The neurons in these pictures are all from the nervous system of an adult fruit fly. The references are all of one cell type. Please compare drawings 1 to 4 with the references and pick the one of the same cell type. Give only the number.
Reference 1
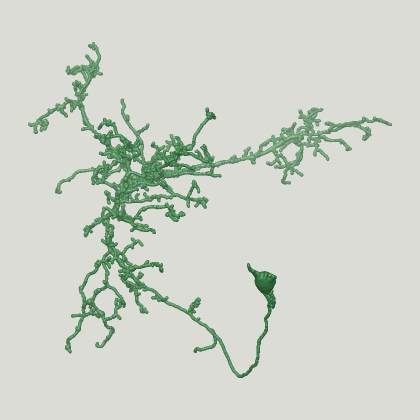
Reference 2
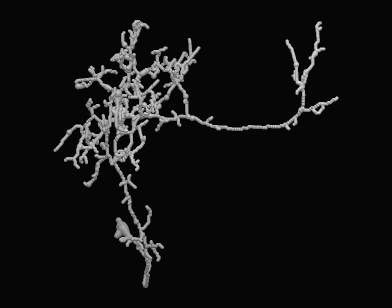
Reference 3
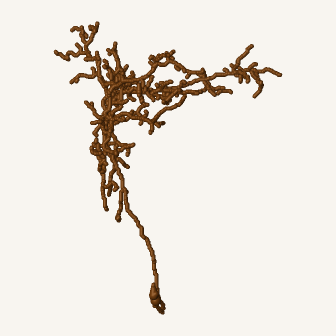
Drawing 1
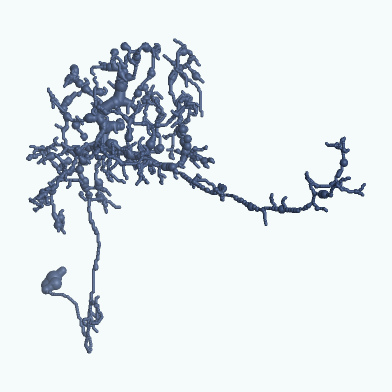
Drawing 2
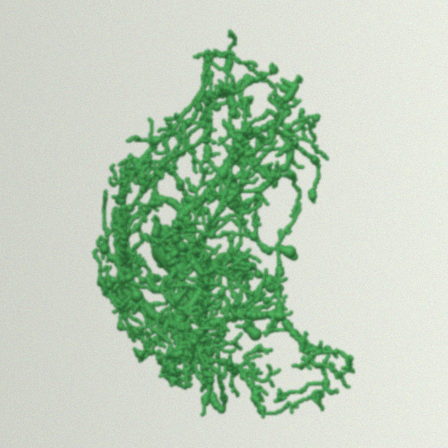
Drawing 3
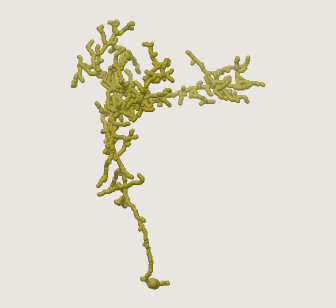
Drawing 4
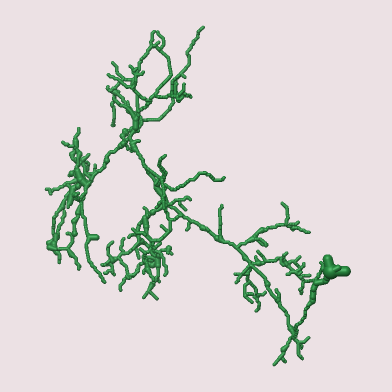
1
